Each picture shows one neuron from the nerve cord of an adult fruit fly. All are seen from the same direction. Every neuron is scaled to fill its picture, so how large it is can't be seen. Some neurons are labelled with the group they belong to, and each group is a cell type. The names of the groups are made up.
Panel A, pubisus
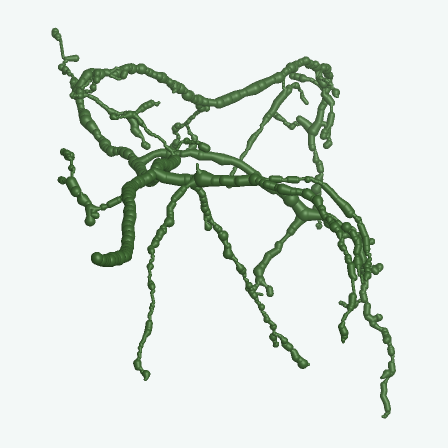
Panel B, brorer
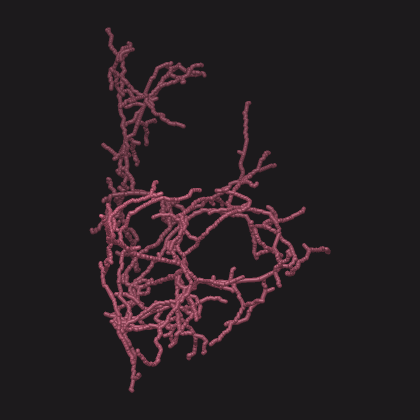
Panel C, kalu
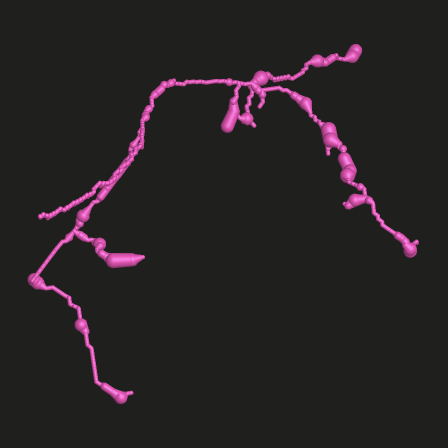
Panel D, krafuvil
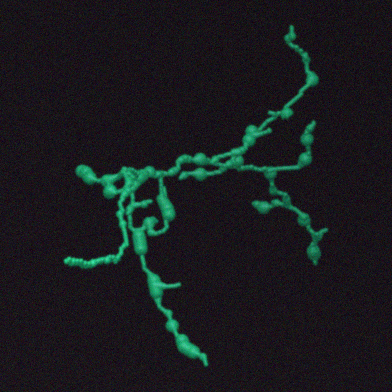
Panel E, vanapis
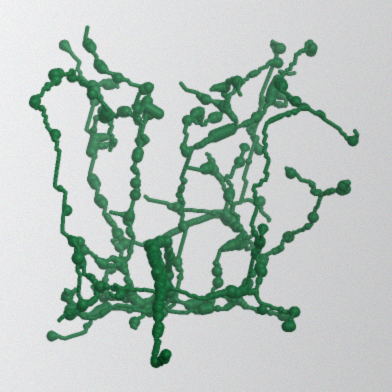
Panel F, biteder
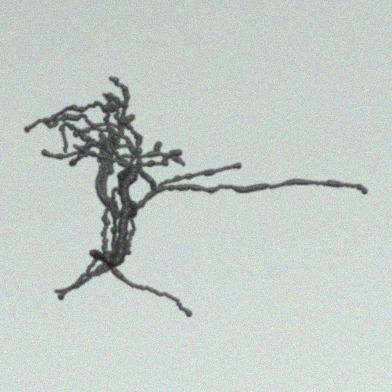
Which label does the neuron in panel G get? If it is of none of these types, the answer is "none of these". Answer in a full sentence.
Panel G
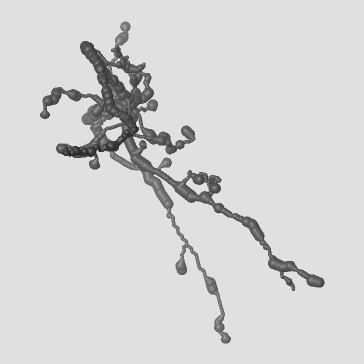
It belongs to none of these.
